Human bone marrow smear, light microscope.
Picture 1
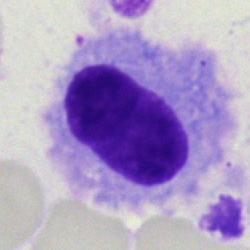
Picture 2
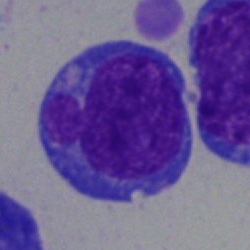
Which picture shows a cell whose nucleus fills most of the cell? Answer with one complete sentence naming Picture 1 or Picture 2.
The nucleus occupies most of the cell in picture 2.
